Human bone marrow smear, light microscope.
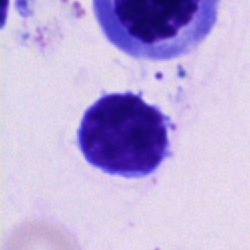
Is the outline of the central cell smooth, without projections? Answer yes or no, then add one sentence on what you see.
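No. Small fine projections stick out from the upper and right edges of the cell.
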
